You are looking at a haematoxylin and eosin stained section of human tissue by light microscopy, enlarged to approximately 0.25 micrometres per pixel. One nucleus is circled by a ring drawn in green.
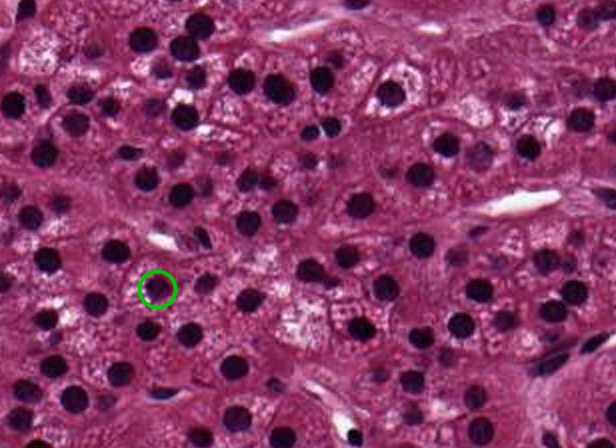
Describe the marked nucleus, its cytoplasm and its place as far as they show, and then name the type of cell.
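The cytoplasm around the nucleus is pink and contains small clear vacuoles that give it a bubbly, foamy texture, most visibly on the upper-left side. The cell lies within a solid sheet of closely packed cells, and its outline against its neighbours is not sharply defined. Type of cell: adrenal cortical cell.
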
